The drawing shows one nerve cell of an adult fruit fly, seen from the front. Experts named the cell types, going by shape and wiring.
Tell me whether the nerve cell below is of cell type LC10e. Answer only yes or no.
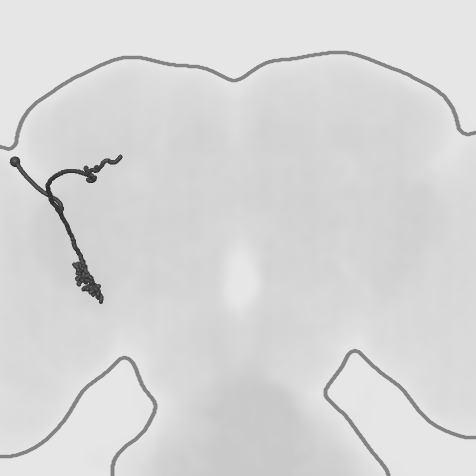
yes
